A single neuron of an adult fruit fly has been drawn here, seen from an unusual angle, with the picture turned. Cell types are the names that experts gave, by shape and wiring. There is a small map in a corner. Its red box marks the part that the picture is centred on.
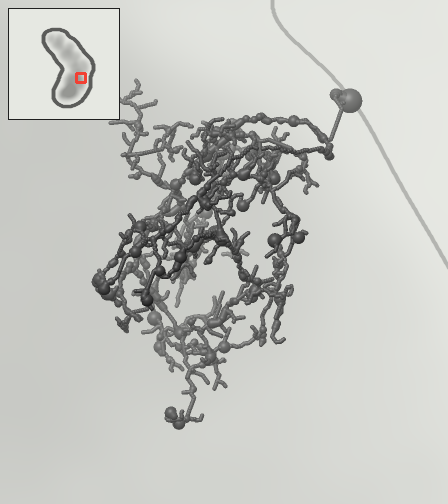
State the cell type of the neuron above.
CB2178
